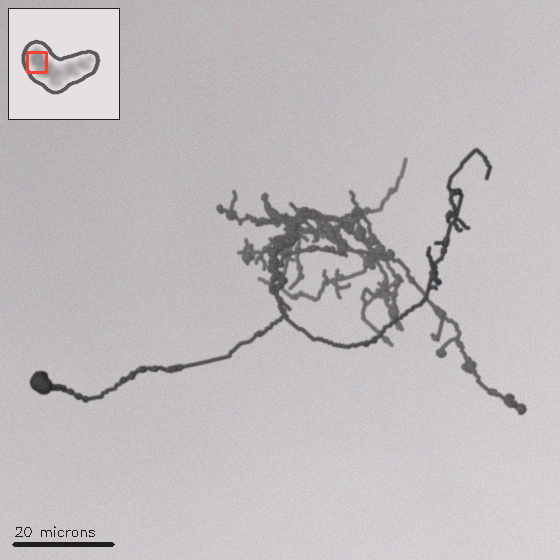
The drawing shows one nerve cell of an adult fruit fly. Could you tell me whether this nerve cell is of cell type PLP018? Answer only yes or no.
no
